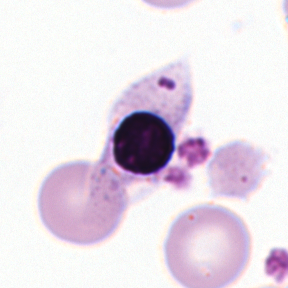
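Normoblast. The chromatin is dense and almost uniformly dark purple-black, and there seems to be abundant cytoplasm for a nucleus of this size. That cytoplasm is pale greyish lilac, with a single small dark purple body in its upper part.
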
